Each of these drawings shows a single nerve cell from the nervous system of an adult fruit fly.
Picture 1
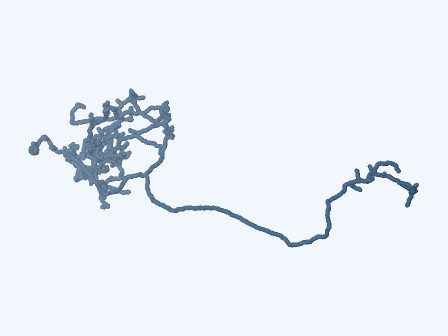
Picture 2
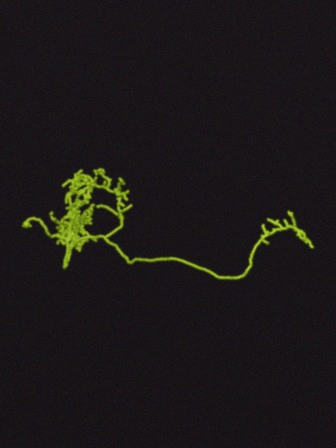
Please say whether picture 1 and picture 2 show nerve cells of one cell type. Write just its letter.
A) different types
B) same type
B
